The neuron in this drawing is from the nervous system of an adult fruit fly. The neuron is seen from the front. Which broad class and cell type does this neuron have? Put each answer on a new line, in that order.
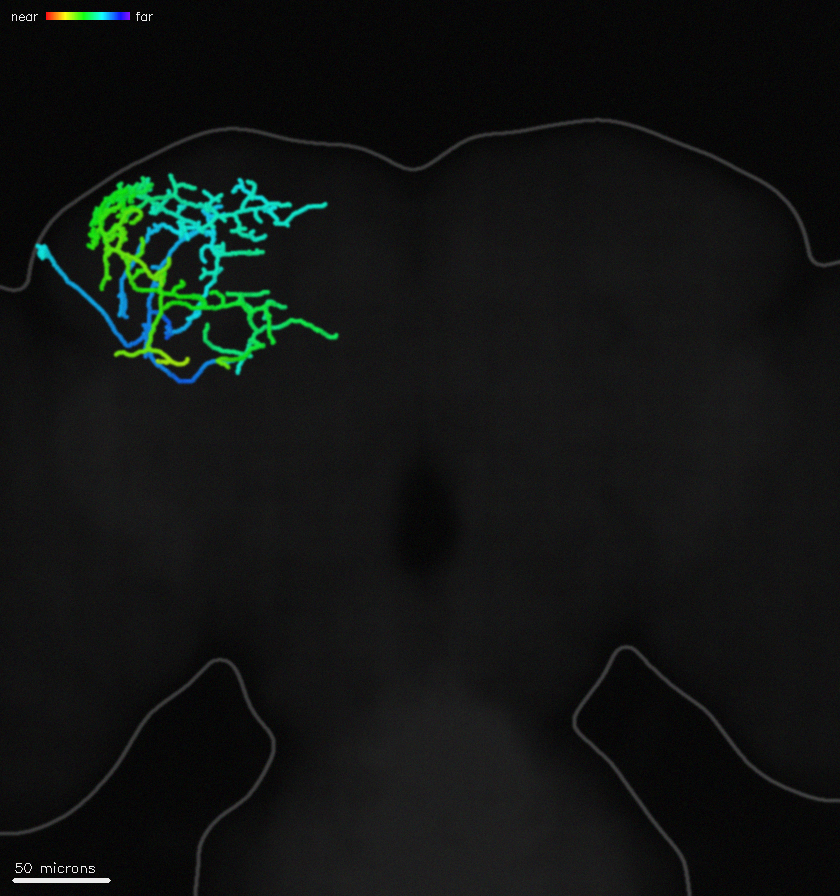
central-brain intrinsic neuron
SLP304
